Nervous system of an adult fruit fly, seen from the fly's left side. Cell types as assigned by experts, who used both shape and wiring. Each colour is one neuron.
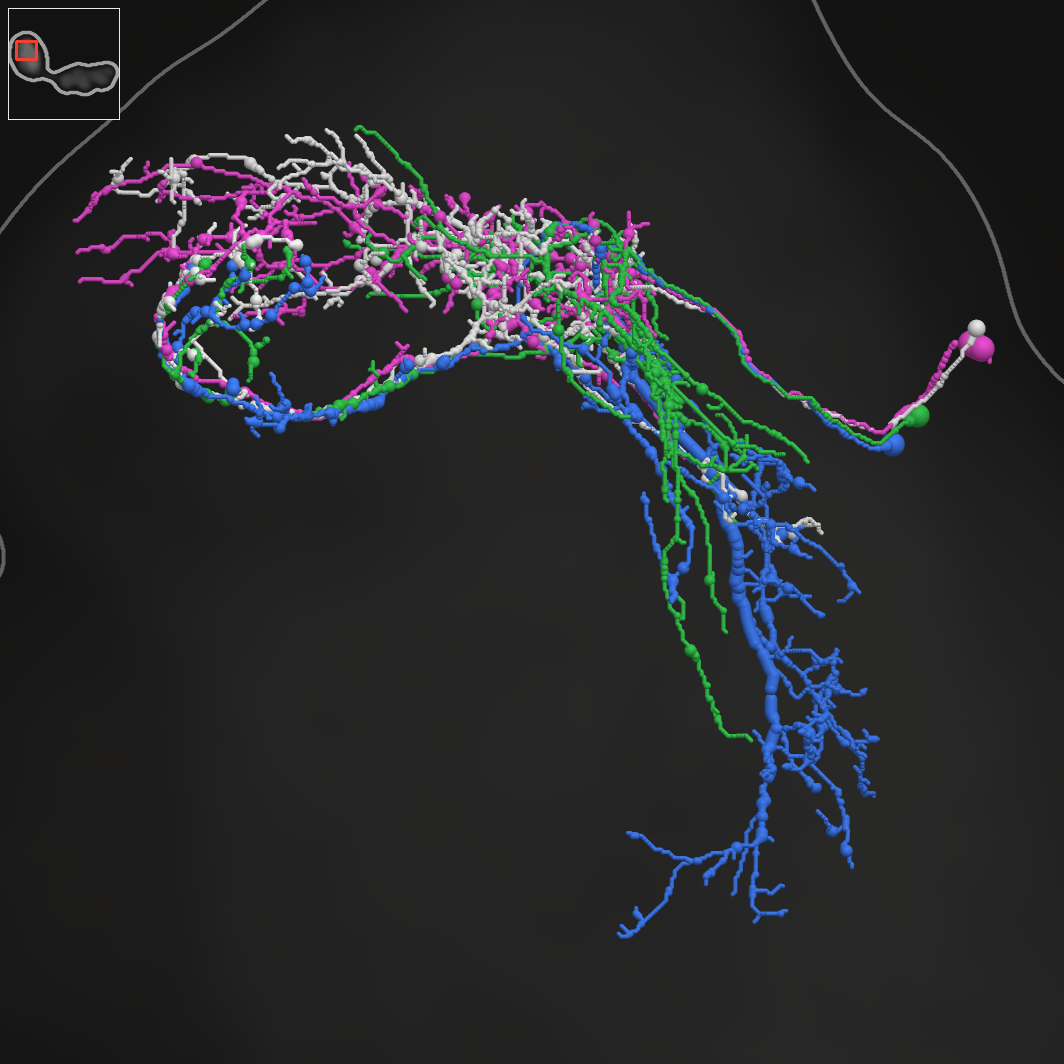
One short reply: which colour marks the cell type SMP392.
magenta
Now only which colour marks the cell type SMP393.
green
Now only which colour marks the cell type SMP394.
blue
